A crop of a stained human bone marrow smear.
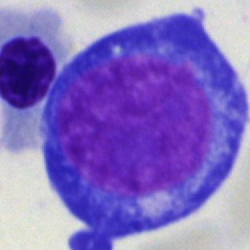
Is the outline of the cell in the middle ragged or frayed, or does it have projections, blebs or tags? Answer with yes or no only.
Yes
